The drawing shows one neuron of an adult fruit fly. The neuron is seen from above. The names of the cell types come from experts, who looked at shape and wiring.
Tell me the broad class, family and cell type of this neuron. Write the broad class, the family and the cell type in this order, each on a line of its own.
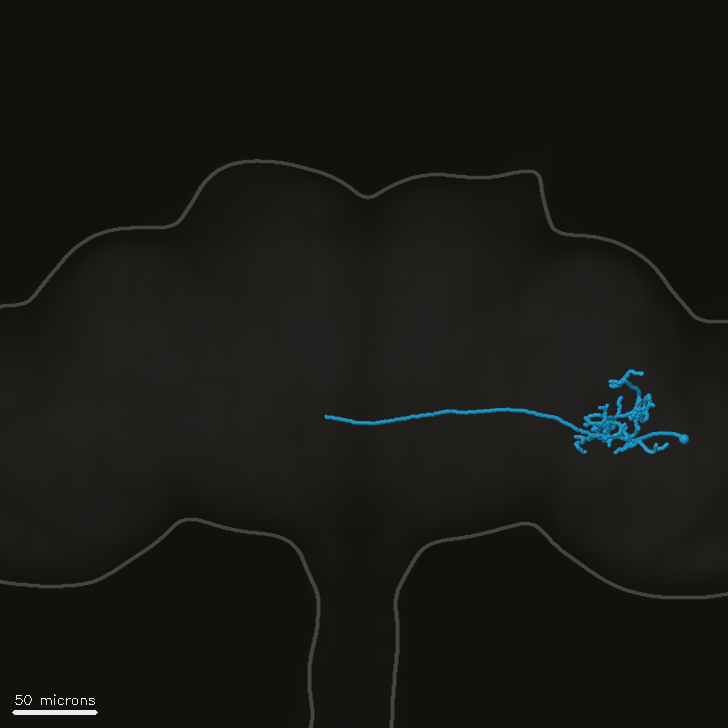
central-brain intrinsic neuron
hemilineage VPNp1_medial
LHPV3a2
